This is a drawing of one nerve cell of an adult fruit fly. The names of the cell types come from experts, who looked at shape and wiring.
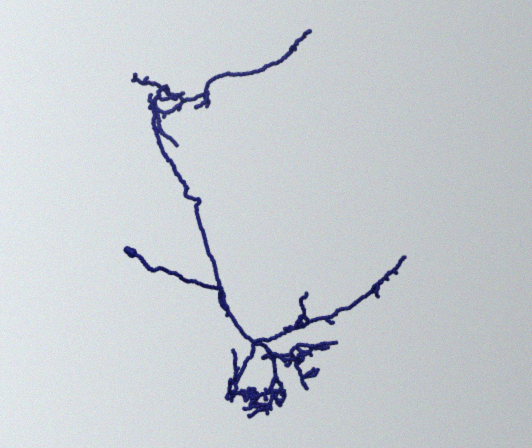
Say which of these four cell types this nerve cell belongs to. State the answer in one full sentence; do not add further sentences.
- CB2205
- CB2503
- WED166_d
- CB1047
As for cell type, this nerve cell is CB1047.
